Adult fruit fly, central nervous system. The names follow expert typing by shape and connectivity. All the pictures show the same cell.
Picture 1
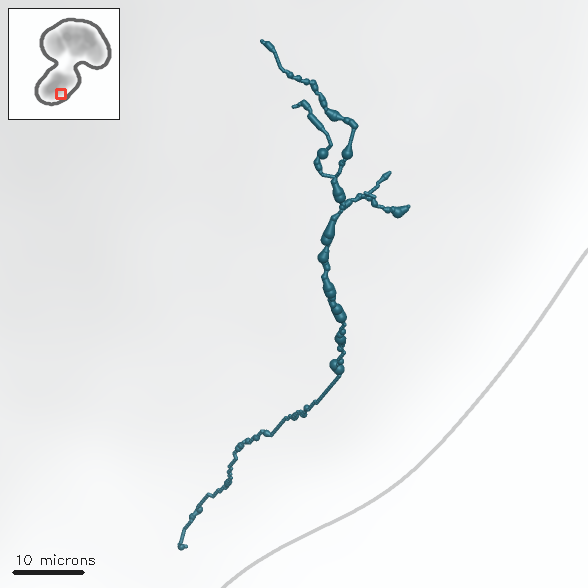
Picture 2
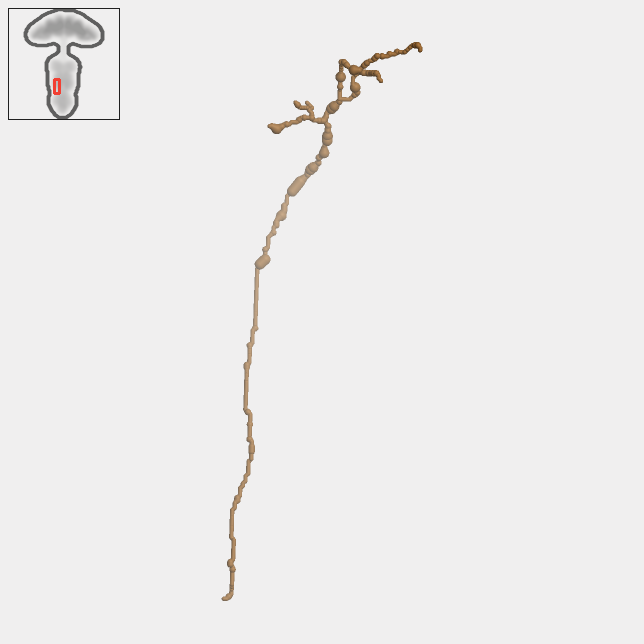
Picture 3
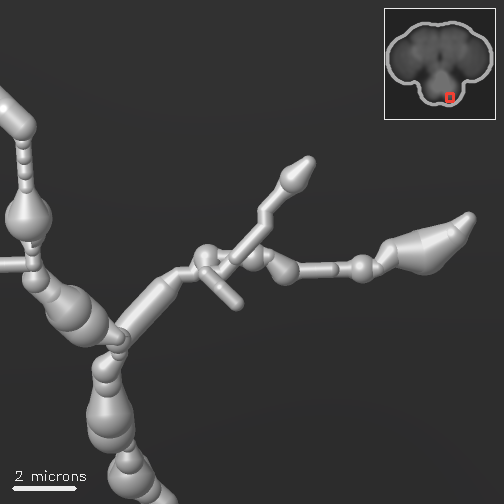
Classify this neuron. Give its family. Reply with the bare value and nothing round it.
class mechanosensory tactile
